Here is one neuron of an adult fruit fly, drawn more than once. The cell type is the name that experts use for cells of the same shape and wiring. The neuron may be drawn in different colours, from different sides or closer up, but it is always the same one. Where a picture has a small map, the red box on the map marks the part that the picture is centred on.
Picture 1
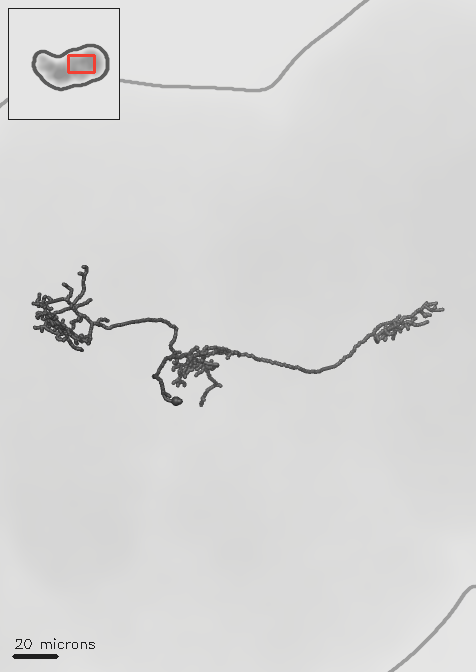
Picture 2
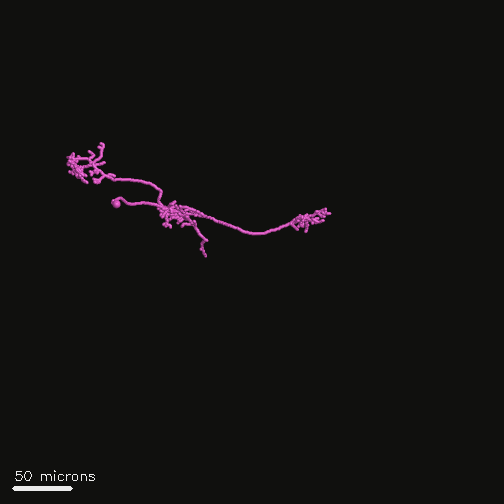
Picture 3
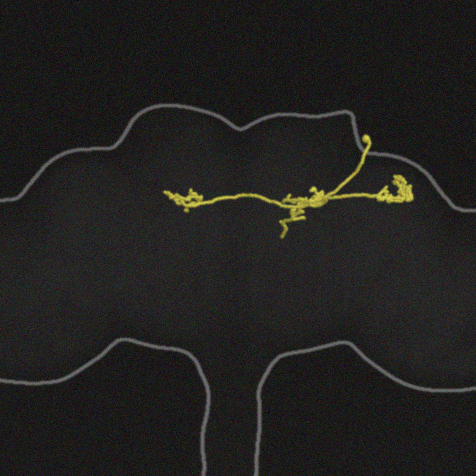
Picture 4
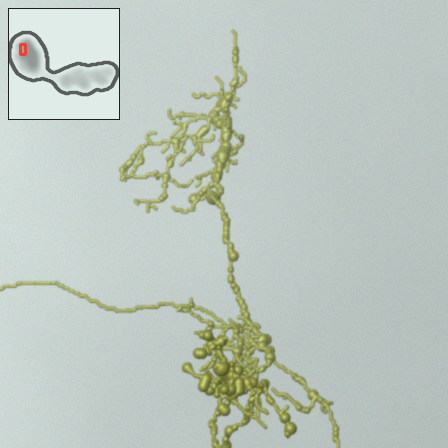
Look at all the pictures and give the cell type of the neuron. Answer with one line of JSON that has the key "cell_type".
{"cell_type": "AOTU037"}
